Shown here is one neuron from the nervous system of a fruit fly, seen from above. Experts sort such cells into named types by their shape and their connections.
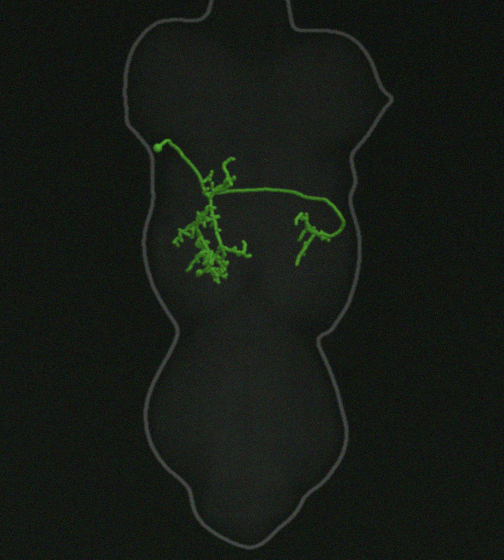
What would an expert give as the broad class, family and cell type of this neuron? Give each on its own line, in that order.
nerve-cord intrinsic neuron
hemilineage 01A
IN01A054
